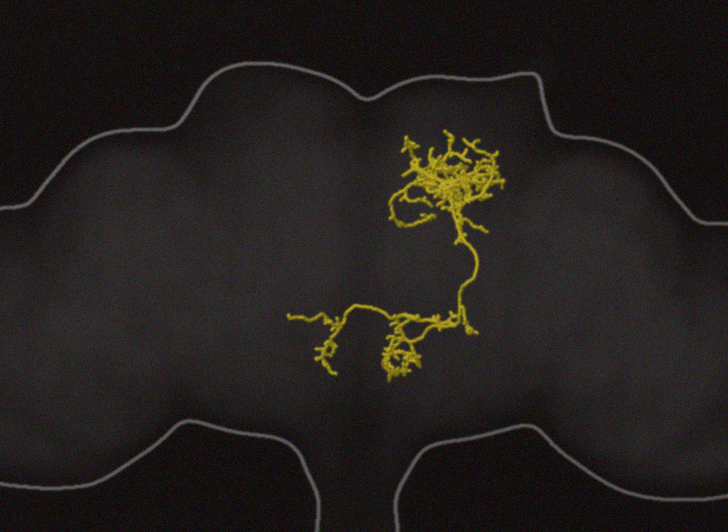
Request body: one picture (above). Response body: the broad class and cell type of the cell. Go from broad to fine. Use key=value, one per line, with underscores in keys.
broad_class=central-brain intrinsic neuron
cell_type=IB048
